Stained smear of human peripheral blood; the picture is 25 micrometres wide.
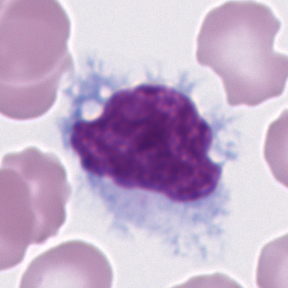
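Hairy cell (middle of the field), stained peripheral blood smear. Edge: the cytoplasm breaks up all around into many fine, hair-like projections. Nucleus of the hairy cell: one mass with an irregular, bumpy outline, and a small, clear, round vacuole at its upper-left edge. Chromatin: dark purple, mottled and clumpy in texture.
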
